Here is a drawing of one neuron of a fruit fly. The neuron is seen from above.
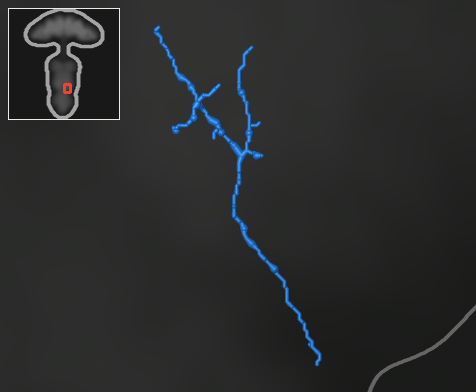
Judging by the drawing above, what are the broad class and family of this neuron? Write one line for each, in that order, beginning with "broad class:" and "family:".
broad class: sensory neuron entering the nerve cord
family: class mechanosensory tactile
